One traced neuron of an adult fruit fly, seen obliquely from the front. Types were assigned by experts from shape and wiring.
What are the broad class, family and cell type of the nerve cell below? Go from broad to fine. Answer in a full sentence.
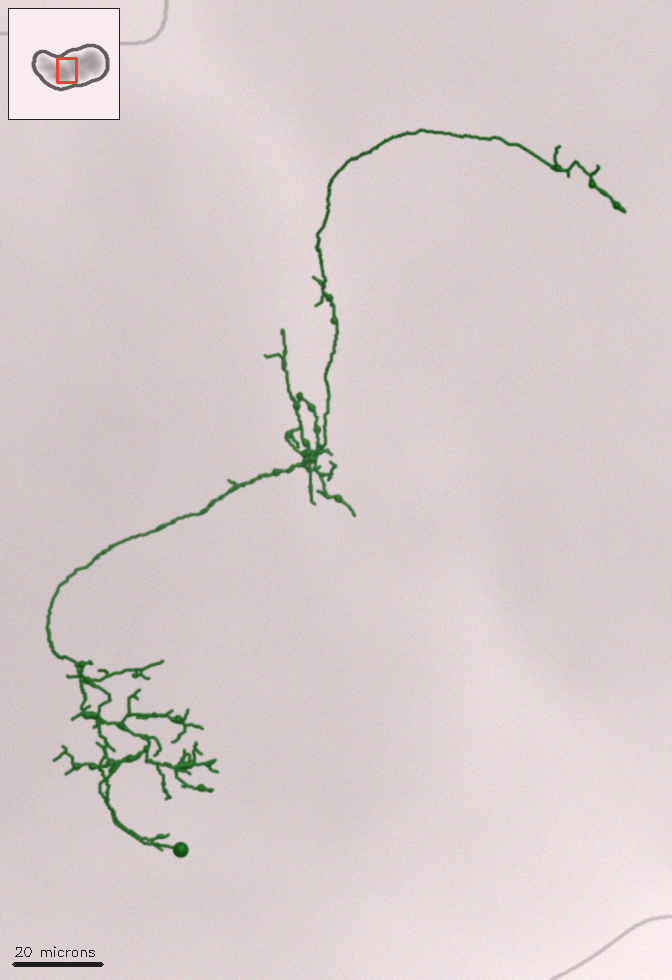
A visual projection neuron of the MeTu family, type MeTu4f.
